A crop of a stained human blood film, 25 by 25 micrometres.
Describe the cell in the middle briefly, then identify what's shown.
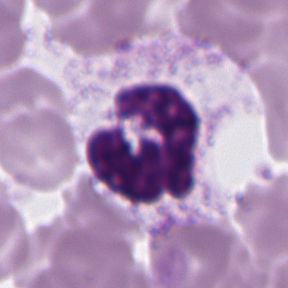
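This one has a roughly round outline, and its nucleus shows no nucleoli. The cytoplasm is pale, nearly colourless, and holds fine, small lilac-pink granules. It's a segmented neutrophil.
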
